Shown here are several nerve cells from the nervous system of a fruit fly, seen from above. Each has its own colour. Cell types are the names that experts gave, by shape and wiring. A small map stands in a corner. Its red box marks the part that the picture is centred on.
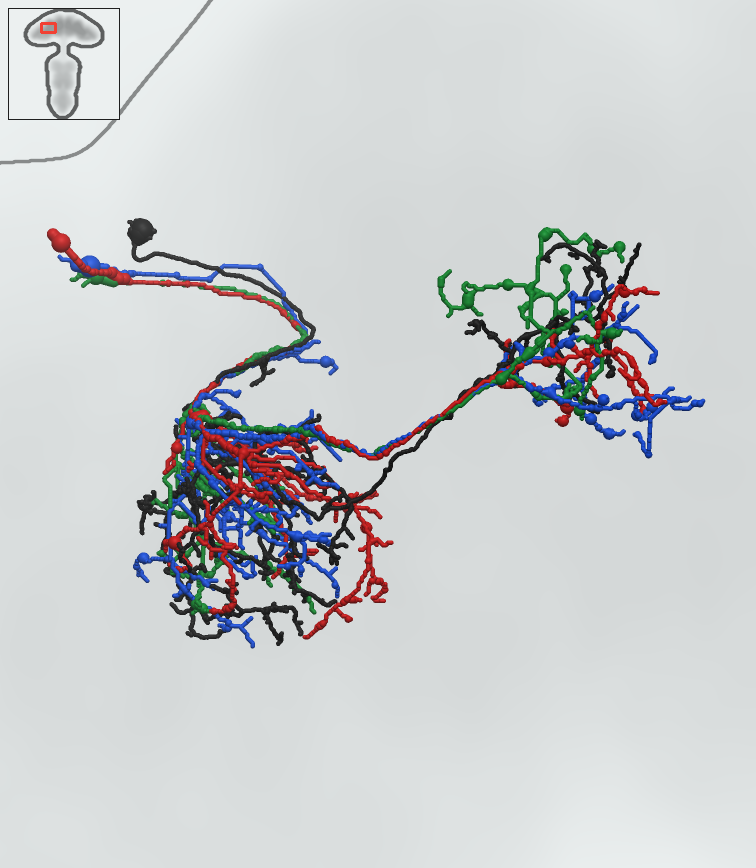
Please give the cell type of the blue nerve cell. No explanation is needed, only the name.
CB1909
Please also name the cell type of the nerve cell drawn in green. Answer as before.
CB2047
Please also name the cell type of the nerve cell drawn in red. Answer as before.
LHAV5a2_d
